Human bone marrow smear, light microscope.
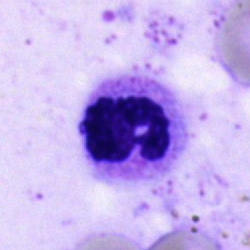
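Segmented neutrophil, the central cell in a stained human bone marrow smear. Notice the notch cutting into the lower edge of the nucleus between two lobes. Its chromatin is very dark purple and coarsely clumped. The pale pinkish-lilac cytoplasm contains fine, faint granules.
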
